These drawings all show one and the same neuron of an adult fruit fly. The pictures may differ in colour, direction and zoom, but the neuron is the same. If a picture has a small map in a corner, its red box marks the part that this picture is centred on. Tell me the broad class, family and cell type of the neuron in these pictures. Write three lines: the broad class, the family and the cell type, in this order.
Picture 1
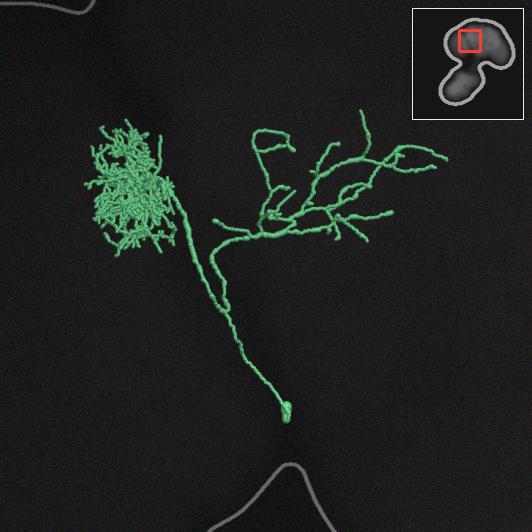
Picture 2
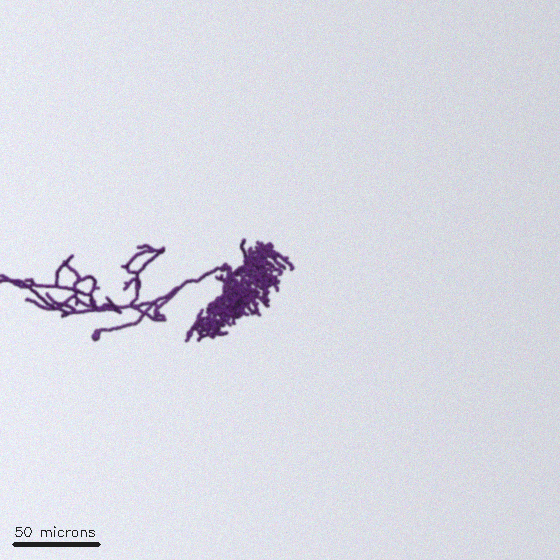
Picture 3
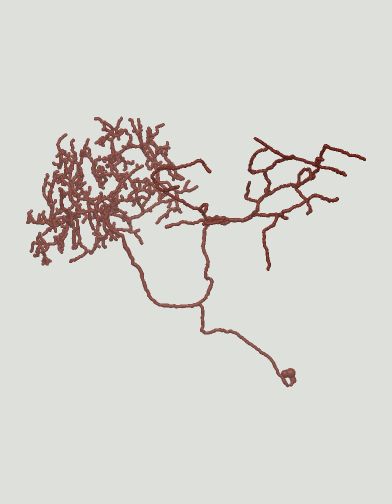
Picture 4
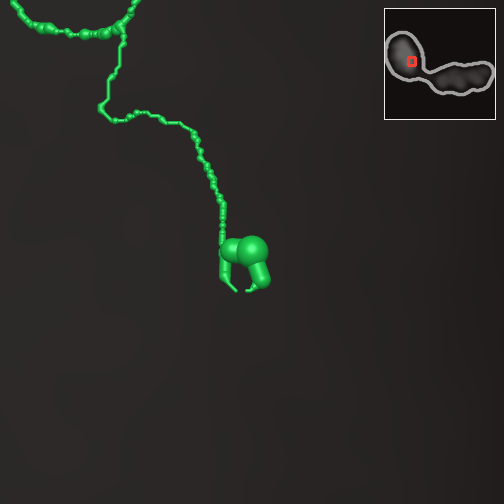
visual projection neuron
LT
LT69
